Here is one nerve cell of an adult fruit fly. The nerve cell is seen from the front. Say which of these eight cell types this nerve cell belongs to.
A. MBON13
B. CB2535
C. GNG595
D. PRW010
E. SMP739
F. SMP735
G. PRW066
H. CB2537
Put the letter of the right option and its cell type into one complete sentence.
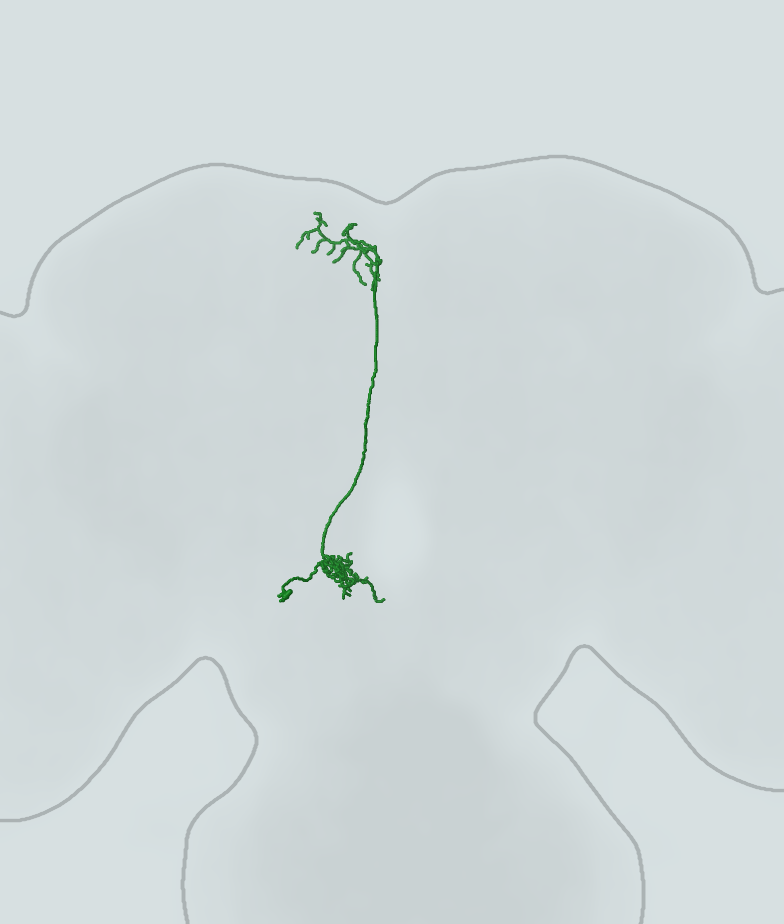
The nerve cell's type of cell is PRW066, as in option G.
